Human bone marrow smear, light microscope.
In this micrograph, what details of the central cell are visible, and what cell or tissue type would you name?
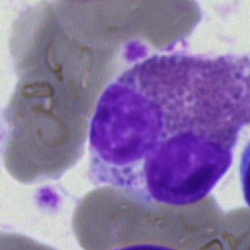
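Chromatin of both nuclei dark purple, fairly dense. Cytoplasm plentiful above and to the right of the nuclei. Between the granules it is pale lilac, not blue. Below the left nucleus, a paler patch of cytoplasm with only scattered granules. Eosinophil.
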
